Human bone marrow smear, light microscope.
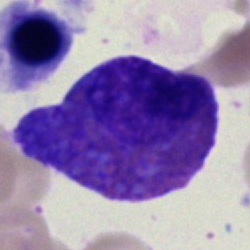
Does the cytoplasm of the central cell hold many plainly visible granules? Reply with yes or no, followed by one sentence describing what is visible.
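Yes. The whole cell is filled with numerous dark purple-blue granules.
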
